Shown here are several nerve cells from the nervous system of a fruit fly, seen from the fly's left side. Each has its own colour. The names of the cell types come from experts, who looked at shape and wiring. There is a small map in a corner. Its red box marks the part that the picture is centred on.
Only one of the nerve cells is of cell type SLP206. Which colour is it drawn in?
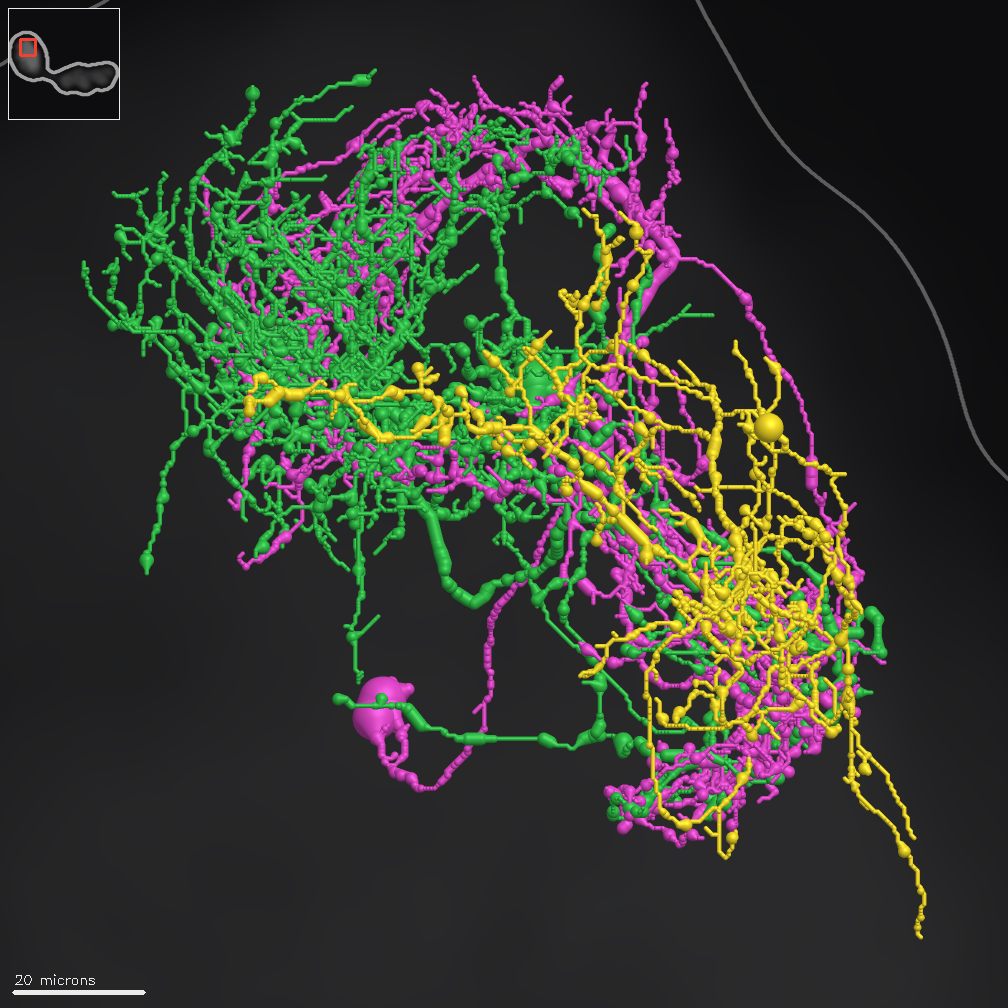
magenta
